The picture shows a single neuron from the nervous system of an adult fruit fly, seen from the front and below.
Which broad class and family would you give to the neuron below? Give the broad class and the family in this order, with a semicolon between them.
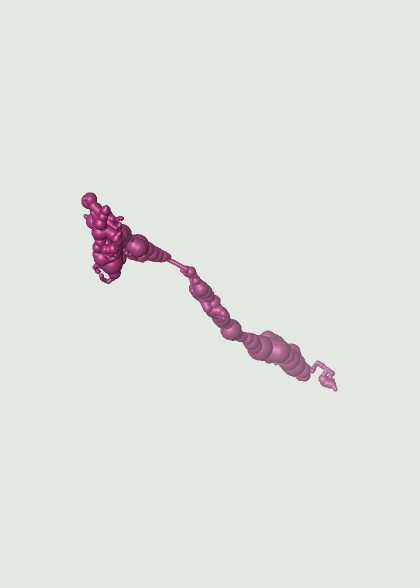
photoreceptor or other optic-lobe sensory neuron; class visual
